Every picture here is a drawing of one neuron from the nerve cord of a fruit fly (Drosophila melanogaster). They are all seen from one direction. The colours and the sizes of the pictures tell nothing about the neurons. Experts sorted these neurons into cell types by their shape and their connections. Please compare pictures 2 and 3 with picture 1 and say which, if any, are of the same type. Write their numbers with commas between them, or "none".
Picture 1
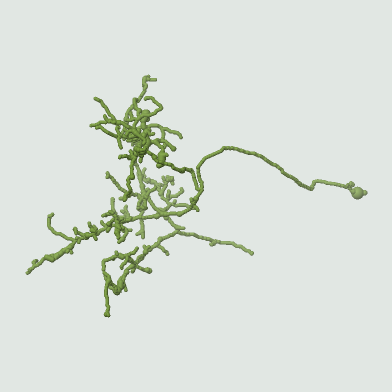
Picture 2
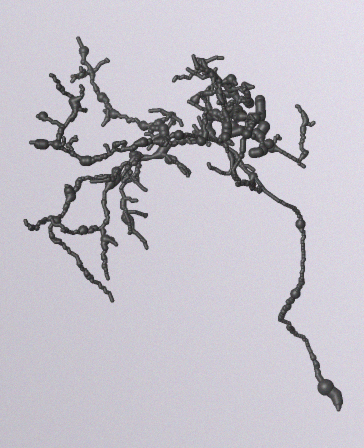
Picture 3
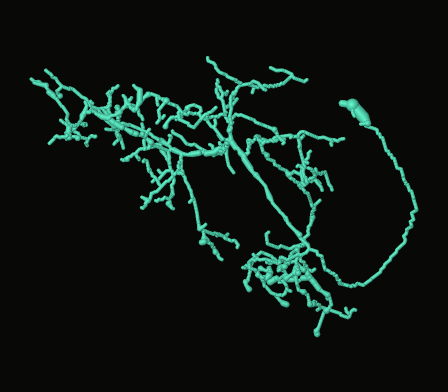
2, 3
